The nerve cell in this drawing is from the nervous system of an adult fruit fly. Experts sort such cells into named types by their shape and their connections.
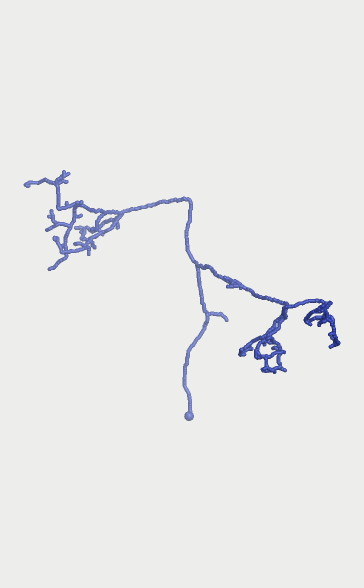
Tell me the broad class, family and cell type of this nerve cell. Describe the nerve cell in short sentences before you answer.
Its cell body lies at the bottom of the picture. In this view it is wider than it is tall. This is a central-brain intrinsic neuron. The name of its family is class DAN. Its cell type is PAM04.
